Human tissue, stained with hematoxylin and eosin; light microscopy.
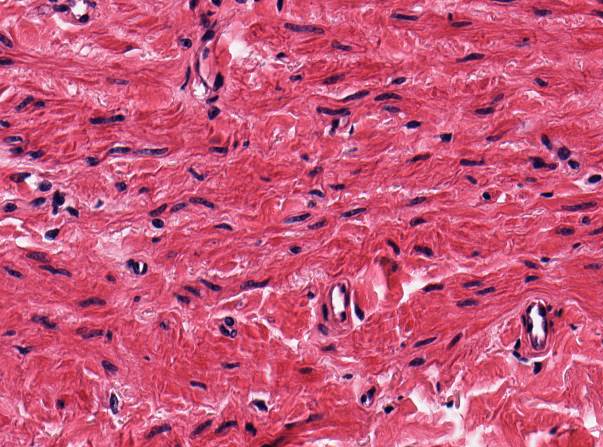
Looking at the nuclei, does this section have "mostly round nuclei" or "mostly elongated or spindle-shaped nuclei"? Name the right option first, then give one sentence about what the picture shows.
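Mostly elongated or spindle-shaped nuclei. Most nuclei are dark, slender and elongated, lying parallel to the fibres.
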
